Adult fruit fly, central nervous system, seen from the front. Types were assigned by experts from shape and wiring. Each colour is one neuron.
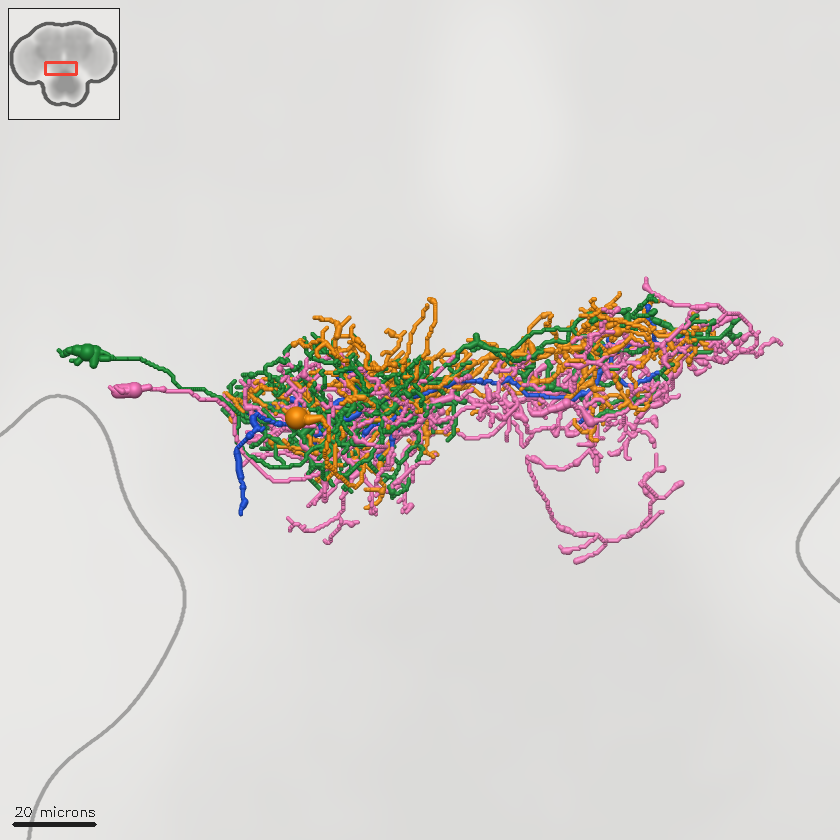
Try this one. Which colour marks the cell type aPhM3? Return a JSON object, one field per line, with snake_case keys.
{
 "colour": "blue"
}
